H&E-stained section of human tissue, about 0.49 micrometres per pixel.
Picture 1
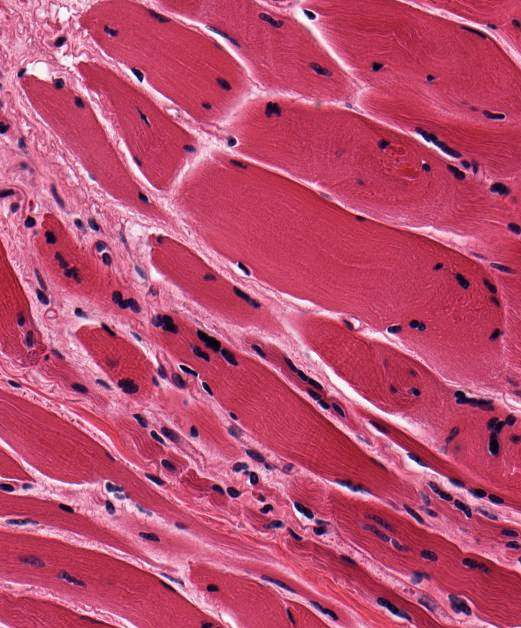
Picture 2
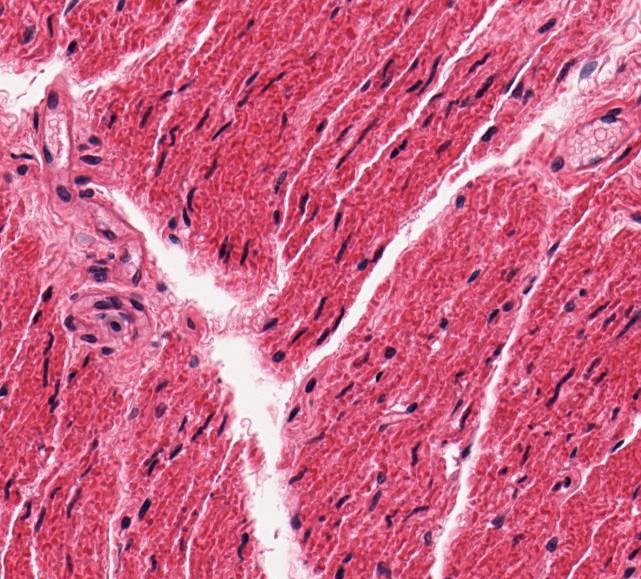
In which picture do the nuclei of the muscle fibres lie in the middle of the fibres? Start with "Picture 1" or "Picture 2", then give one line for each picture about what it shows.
Picture 2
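In picture 1: The dark, elongated nuclei lie at the edges of the fibres, not in their centres.
In picture 2: Nuclei lie scattered singly within the substance of the fibres rather than in rows along their edges.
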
